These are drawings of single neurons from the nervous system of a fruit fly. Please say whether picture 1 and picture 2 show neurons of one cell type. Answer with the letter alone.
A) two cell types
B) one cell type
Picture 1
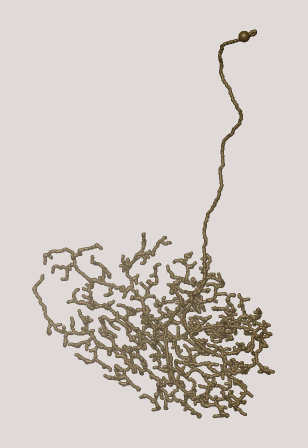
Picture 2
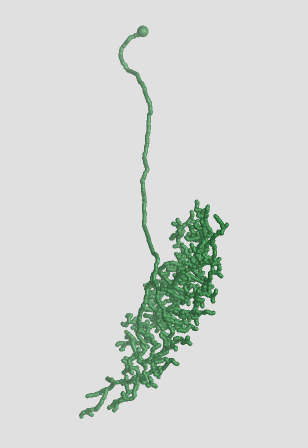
B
